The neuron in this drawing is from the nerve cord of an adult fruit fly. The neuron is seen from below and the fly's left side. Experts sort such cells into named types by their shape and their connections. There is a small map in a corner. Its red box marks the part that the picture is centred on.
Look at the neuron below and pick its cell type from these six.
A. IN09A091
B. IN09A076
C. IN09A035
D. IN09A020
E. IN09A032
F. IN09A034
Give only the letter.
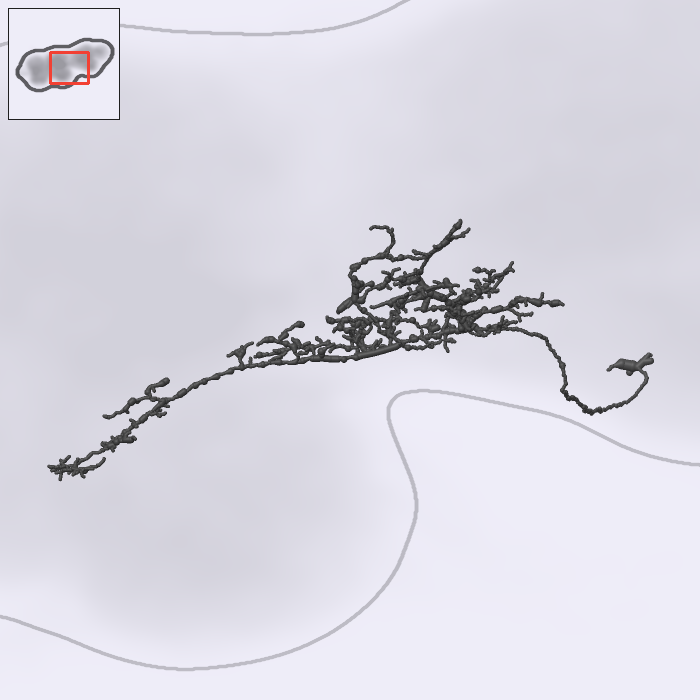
D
